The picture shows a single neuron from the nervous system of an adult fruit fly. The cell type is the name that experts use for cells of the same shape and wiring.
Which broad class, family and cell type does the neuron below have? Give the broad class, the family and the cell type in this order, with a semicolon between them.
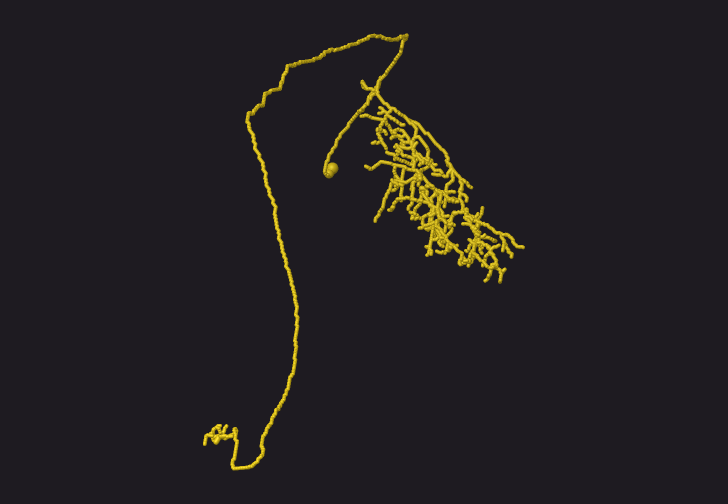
visual projection neuron; MeTu; MeTu3c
